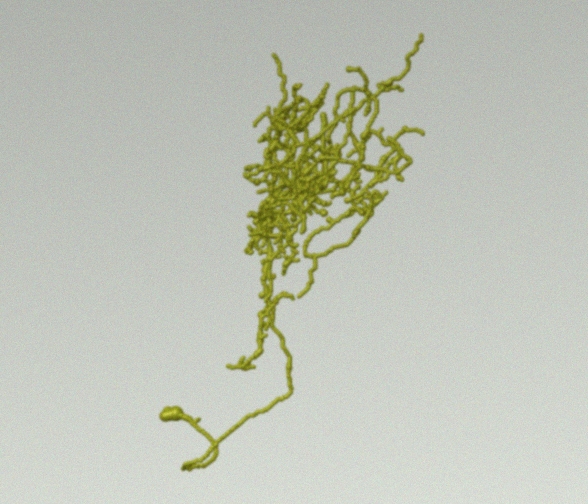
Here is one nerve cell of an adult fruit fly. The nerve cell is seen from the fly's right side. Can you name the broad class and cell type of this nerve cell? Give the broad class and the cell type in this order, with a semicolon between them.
central-brain intrinsic neuron; GNG528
